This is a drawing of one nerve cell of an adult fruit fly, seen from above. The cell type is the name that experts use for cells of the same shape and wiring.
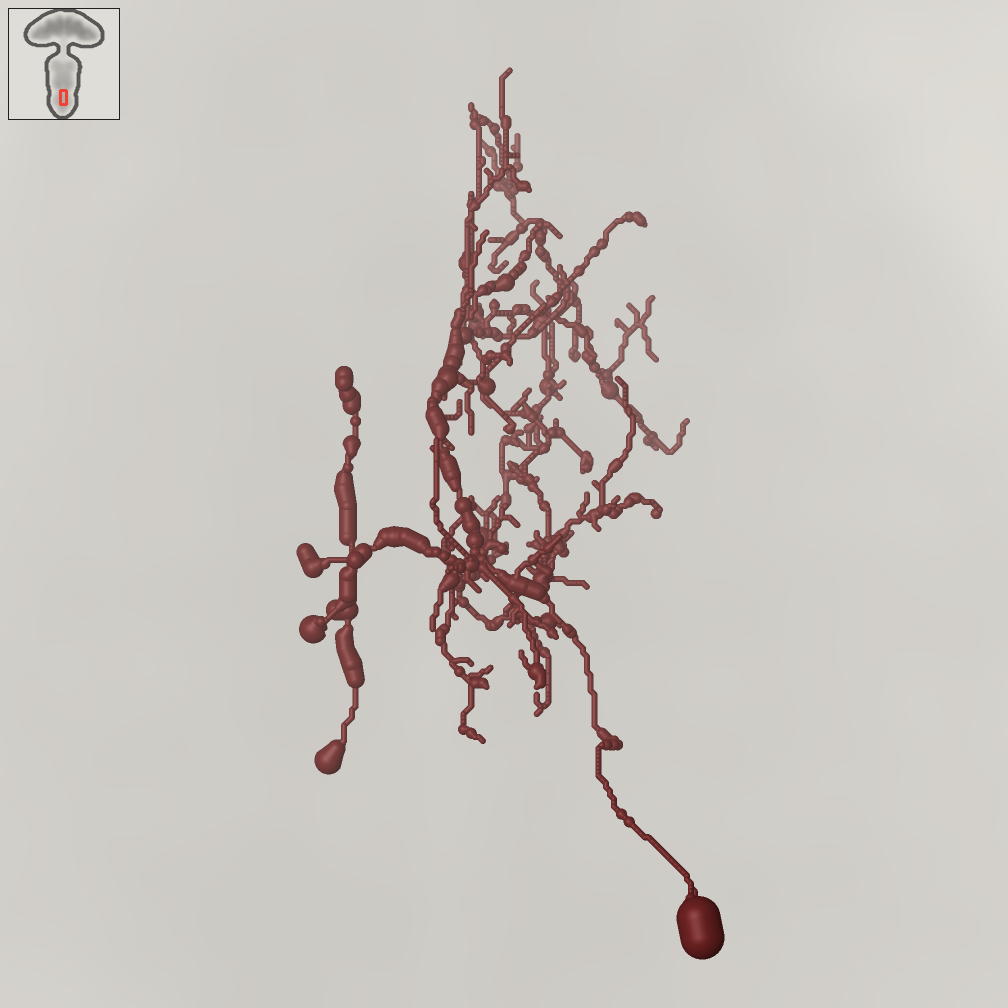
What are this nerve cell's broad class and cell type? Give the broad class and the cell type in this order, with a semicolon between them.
nerve-cord intrinsic neuron; INXXX420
